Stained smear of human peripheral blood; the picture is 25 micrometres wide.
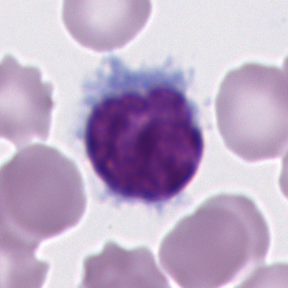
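Hairy cell in a stained smear of human peripheral blood, its surface fringed with fine hair-like projections that are most plentiful along the top. There's only a little cytoplasm, pale blue and sitting mostly above the nucleus. The nucleus is about 10 micrometres across, with a shallow notch in its top edge.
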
